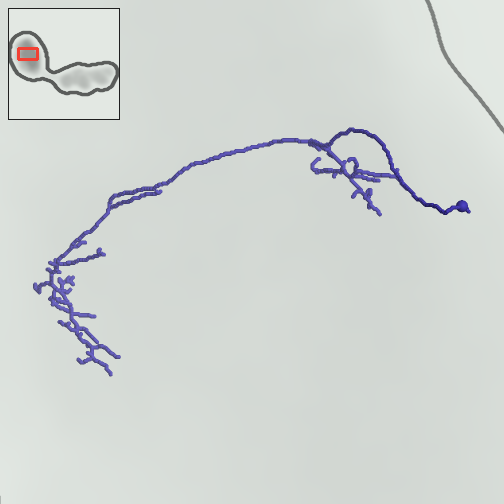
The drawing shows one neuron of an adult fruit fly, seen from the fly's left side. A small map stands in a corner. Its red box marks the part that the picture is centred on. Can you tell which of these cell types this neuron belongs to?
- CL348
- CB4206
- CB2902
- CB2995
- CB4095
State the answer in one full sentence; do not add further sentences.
What this neuron is, by cell type, is CB2902.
